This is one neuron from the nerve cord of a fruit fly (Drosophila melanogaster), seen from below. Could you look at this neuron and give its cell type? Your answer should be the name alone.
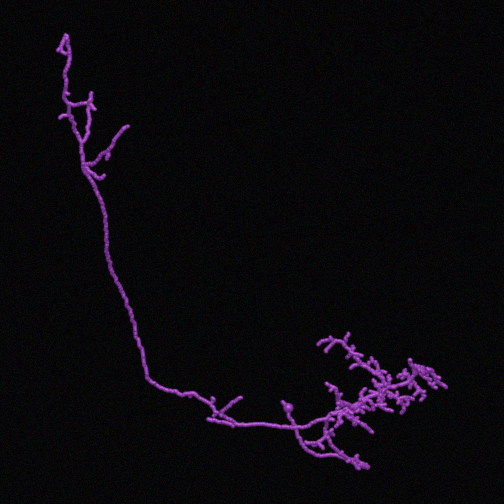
IN19B091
